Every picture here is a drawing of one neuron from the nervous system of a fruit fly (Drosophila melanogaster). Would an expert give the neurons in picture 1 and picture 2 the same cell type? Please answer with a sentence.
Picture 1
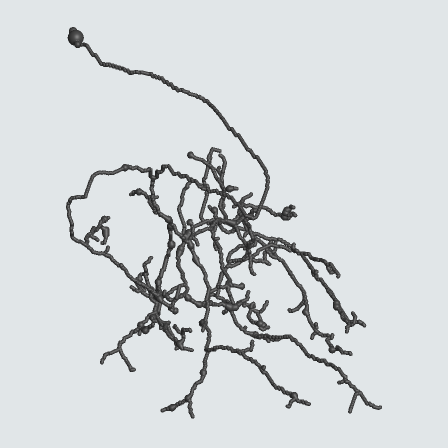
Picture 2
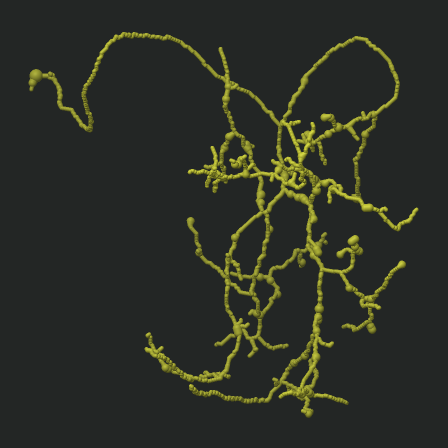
They are of the same cell type.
